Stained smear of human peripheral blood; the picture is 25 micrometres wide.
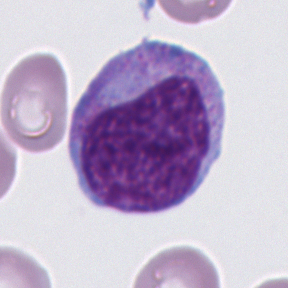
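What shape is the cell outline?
A smooth oval, taller than it is wide, measuring about 16 by 13 micrometres; no red cell touches it.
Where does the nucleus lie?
Toward the bottom of the cell, filling about 60% of its area; the widest band of cytoplasm lies above it.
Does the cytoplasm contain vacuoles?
No vacuoles are seen in it.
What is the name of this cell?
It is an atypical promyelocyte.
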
